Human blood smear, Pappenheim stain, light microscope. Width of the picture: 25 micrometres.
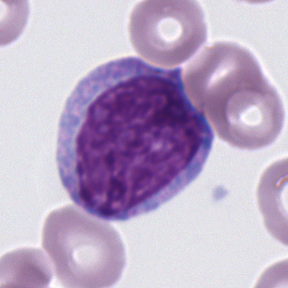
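Atypical promyelocyte in a stained smear of peripheral blood. Notice first how smooth and rounded the outline of this atypical promyelocyte is. The nucleus sits toward the right, so a wider rim of cytoplasm is left on the left side. Now look closely at the chromatin: it is fine and lacy, with small darker patches rather than coarse solid clumps. Fine purplish dots lie in the cytoplasm. The cell is about 14 micrometres across, and the nucleus fills about 70% of its area.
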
